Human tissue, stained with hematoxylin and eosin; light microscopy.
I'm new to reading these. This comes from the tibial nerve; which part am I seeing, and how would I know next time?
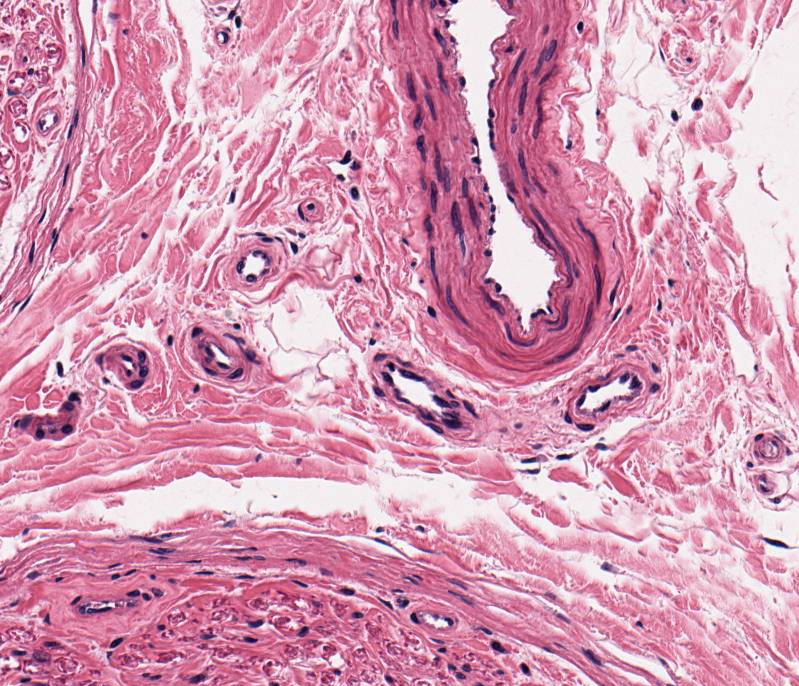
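What we have here is epineurium. Most of the field is pink collagen bundles crossed by vessels, with sparse small dark nuclei between them.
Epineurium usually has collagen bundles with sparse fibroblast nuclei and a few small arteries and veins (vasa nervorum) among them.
Up in the centre, a thick-walled vessel has a narrow, empty, vertical lumen.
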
